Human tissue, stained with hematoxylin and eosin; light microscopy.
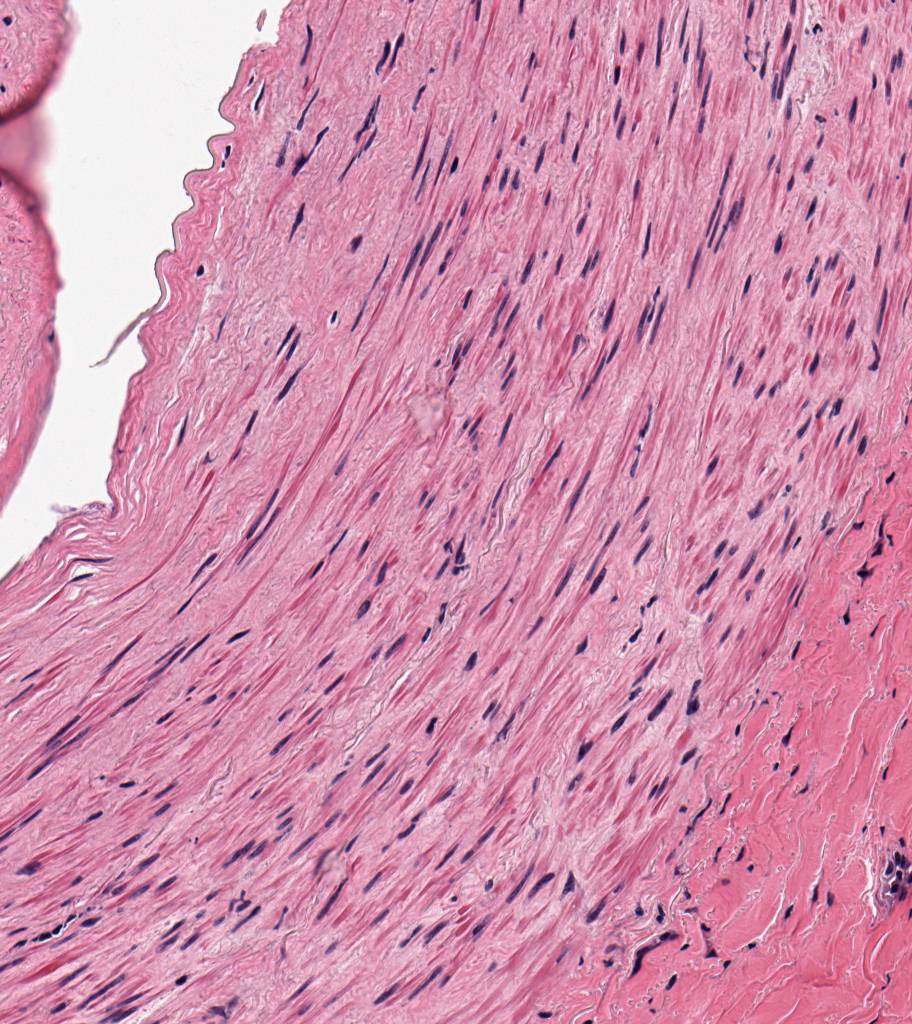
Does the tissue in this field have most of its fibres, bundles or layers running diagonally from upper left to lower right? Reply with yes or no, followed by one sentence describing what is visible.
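No. Most of the field is a thick band of closely packed spindle cells running in parallel from lower left toward upper right.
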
